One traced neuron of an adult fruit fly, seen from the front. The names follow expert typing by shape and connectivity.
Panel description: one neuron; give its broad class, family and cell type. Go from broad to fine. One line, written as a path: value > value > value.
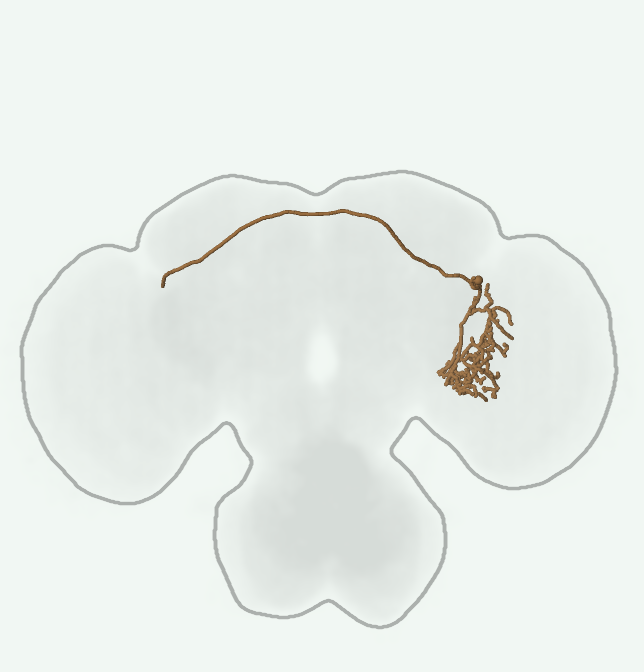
optic-lobe intrinsic neuron > LT > LT54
